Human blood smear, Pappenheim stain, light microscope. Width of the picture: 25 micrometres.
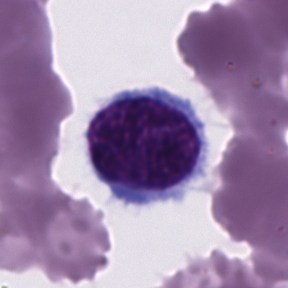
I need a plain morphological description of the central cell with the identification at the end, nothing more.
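Around its border this cell is ragged, carrying many fine, short projections. It measures about 11 micrometres across. A narrow rim of blue cytoplasm encircles the nucleus, which fills about 80% of the cell's area. That nucleus is round to slightly oval, without any notch or indentation, and its chromatin is dark purple and coarsely clumped. The cell is a hairy cell.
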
